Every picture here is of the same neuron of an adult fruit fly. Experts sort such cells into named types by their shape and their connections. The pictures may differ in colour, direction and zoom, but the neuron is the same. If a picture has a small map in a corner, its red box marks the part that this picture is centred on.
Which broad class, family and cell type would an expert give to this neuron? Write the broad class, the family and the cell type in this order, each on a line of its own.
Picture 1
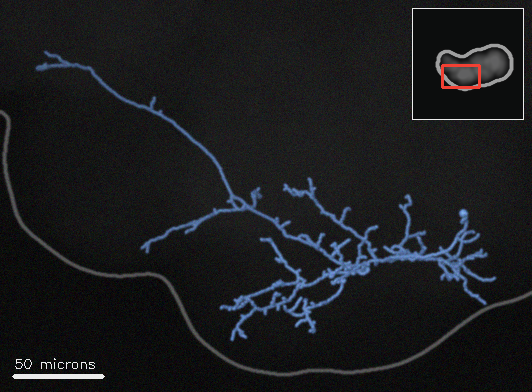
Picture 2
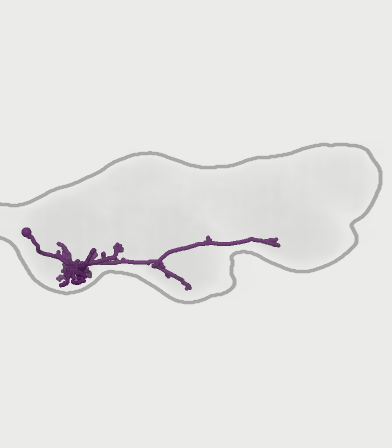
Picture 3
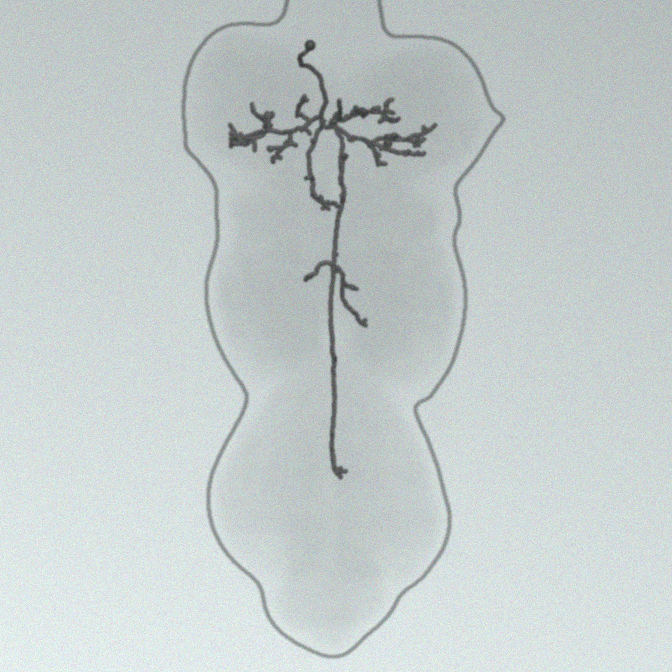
nerve-cord intrinsic neuron
hemilineage 09B
IN09B046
